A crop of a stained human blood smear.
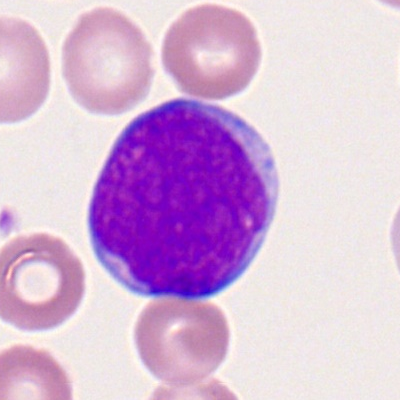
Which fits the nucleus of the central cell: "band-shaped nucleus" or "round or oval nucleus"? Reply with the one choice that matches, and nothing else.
Round or oval nucleus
